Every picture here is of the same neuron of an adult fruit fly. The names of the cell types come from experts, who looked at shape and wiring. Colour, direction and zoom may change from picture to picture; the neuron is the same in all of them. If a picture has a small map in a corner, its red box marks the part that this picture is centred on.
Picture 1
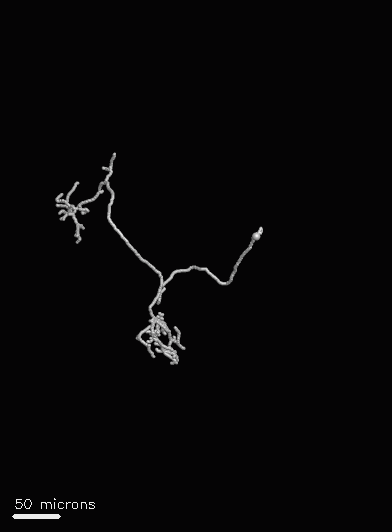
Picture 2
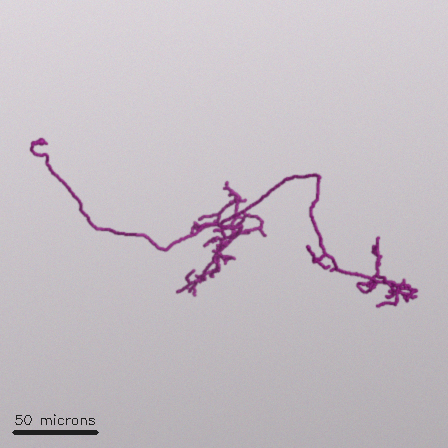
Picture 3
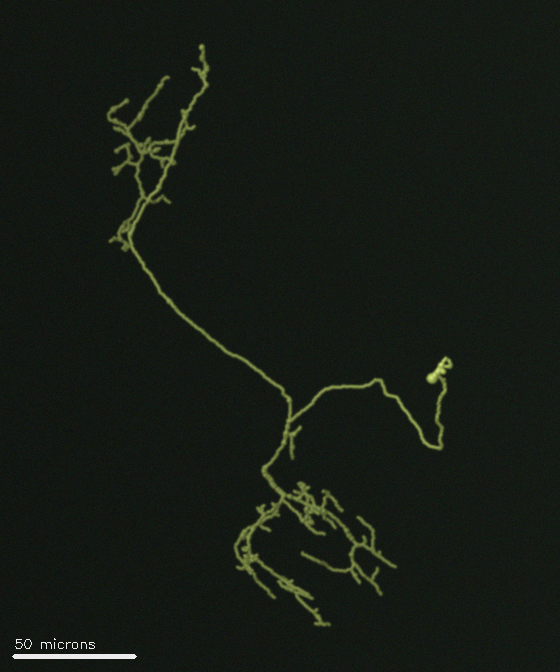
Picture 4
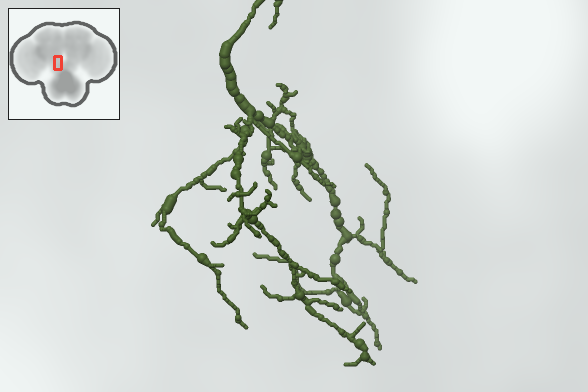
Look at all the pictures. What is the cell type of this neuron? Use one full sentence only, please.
The cell type given to this neuron is mAL5A1.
